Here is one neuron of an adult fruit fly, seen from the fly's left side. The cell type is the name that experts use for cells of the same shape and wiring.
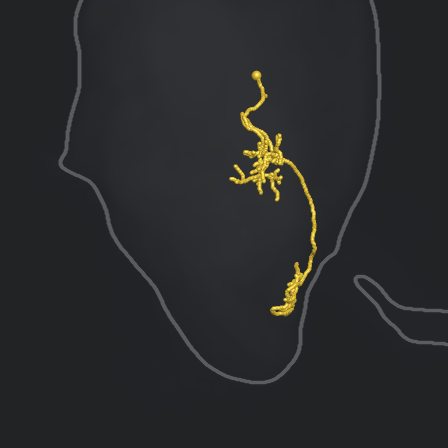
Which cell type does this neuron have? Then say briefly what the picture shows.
Its cell type is LPT116. This is a visual centrifugal neuron. The cell body can be seen at the top of the picture. As drawn here it is more than twice as tall as it is wide.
